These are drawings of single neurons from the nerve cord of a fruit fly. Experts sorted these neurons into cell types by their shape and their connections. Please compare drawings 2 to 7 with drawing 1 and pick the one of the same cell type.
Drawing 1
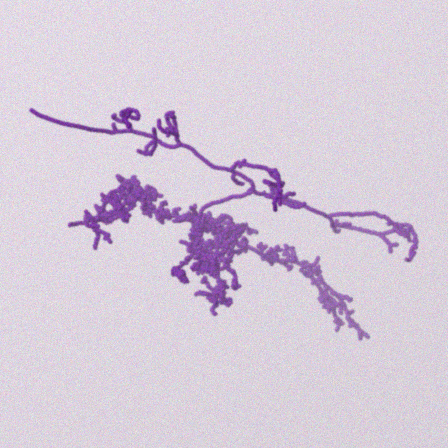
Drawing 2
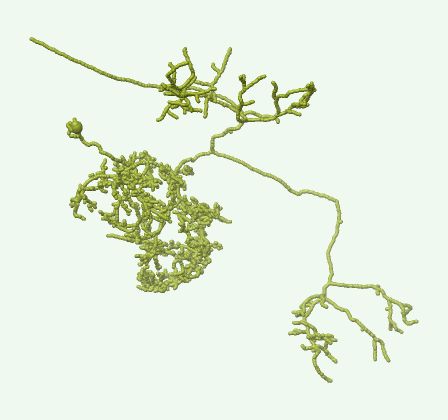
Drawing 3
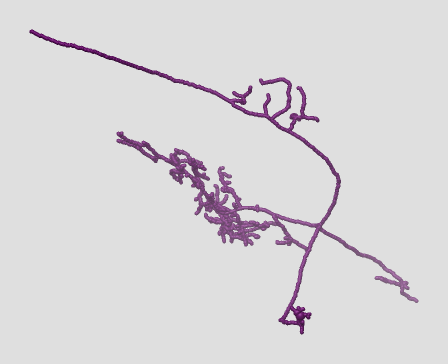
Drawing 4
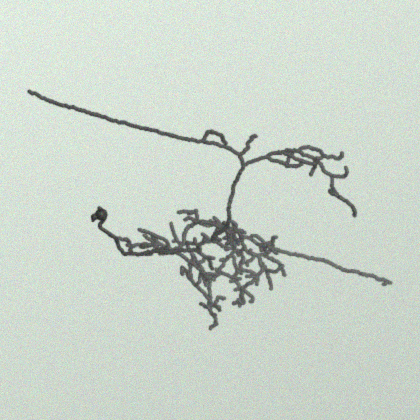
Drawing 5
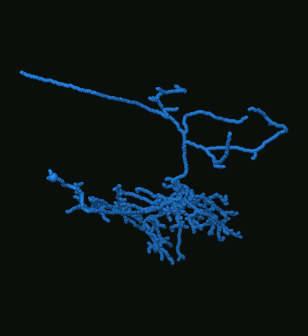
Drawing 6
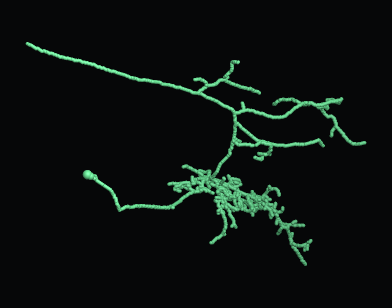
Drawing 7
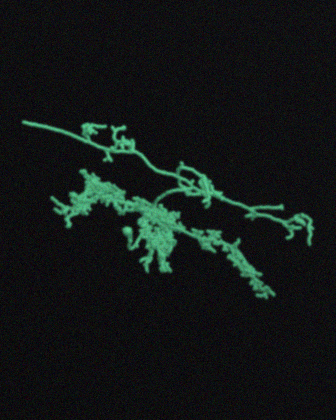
Drawing 7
